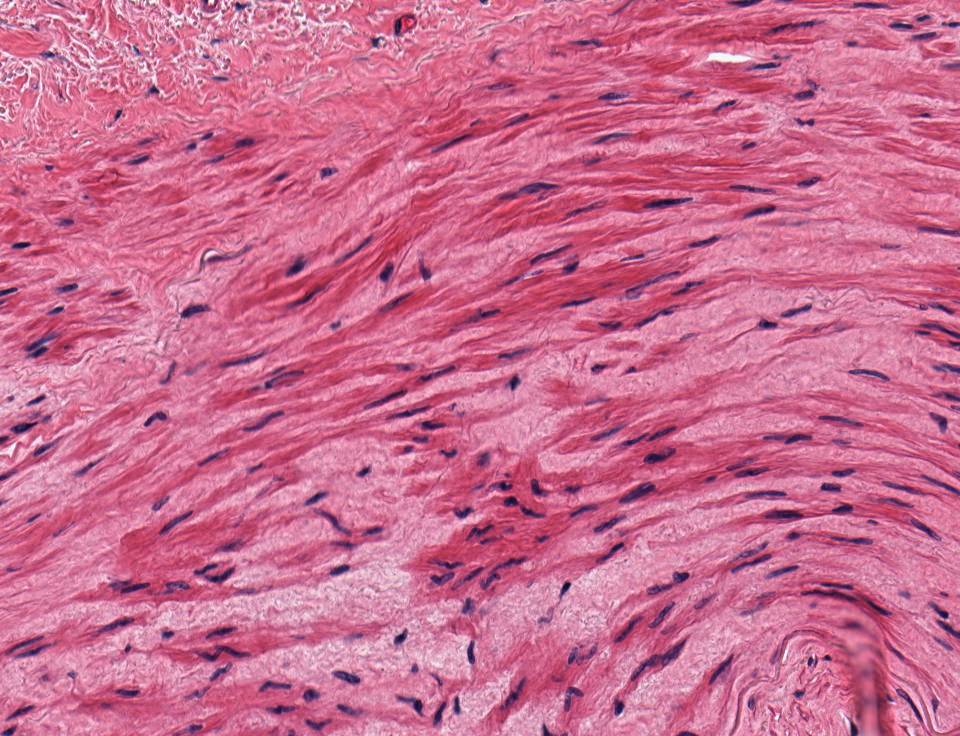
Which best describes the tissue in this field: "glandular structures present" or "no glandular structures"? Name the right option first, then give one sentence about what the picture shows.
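No glandular structures. No epithelium or glands are present anywhere in the field.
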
